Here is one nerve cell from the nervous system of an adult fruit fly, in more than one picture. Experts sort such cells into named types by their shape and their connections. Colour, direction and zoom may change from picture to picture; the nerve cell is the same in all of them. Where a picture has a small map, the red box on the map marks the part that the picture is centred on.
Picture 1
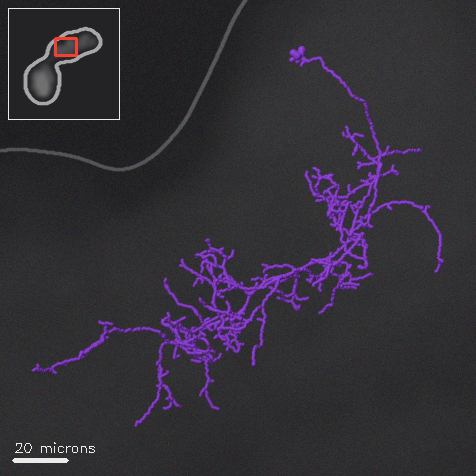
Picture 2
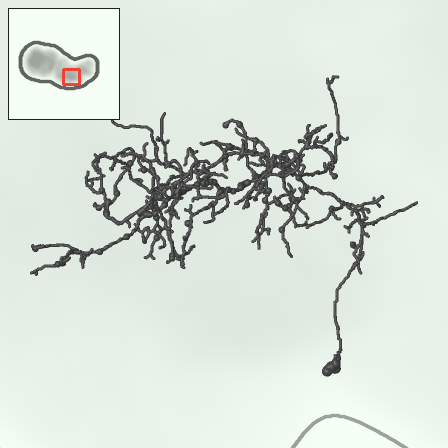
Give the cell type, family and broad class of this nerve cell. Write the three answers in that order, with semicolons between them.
IN05B061; hemilineage 05B; nerve-cord intrinsic neuron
